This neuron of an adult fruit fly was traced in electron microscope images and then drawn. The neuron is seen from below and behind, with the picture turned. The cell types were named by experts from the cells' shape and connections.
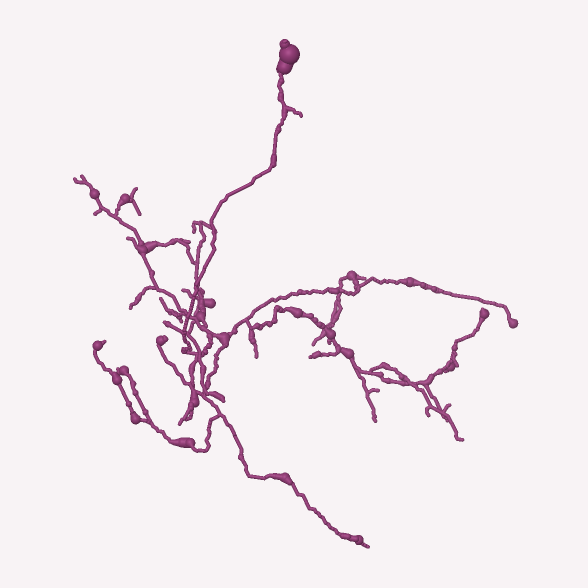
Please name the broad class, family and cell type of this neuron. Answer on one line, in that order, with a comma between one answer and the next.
nerve-cord intrinsic neuron, hemilineage 01B, IN01B082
